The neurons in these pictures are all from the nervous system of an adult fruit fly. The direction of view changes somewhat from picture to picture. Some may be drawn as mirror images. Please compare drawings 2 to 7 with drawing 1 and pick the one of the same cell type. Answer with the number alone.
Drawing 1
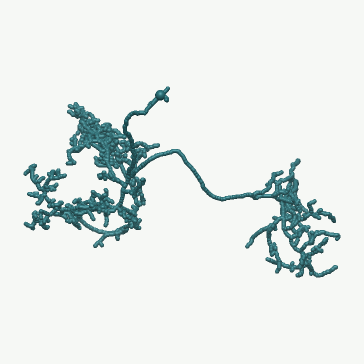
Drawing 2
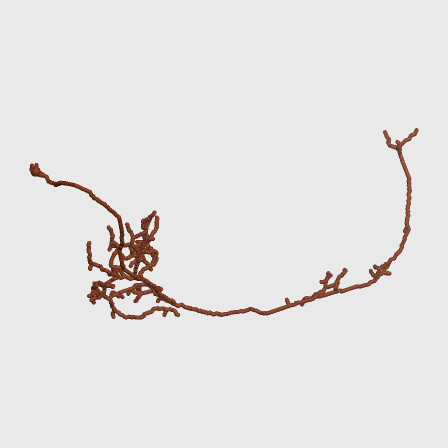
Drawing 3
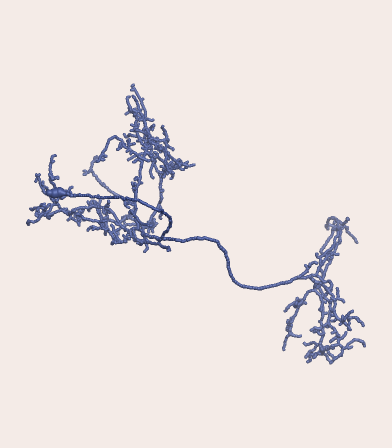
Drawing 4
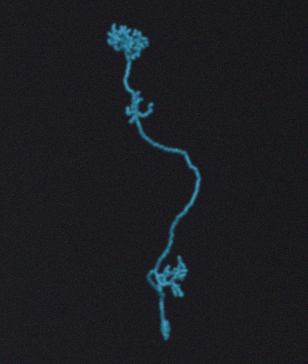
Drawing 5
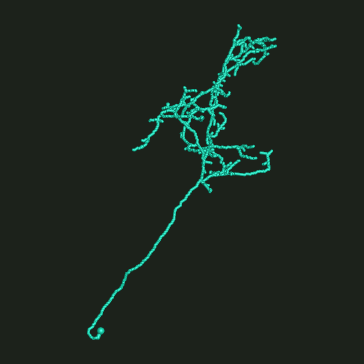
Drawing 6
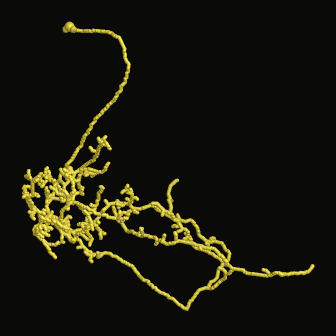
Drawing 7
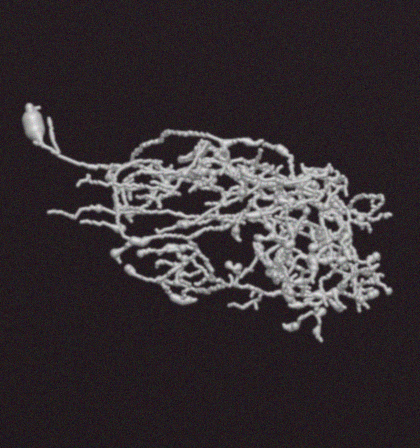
3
